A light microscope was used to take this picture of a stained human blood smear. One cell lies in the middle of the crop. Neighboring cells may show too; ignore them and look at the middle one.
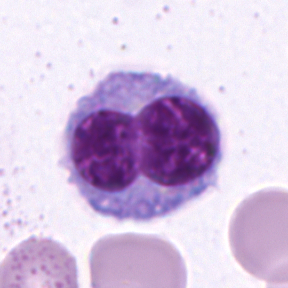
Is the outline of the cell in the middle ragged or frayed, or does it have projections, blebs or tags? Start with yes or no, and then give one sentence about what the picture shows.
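Yes. The outline of the cell is uneven and slightly ragged.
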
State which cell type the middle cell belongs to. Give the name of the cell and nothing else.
plasma cell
